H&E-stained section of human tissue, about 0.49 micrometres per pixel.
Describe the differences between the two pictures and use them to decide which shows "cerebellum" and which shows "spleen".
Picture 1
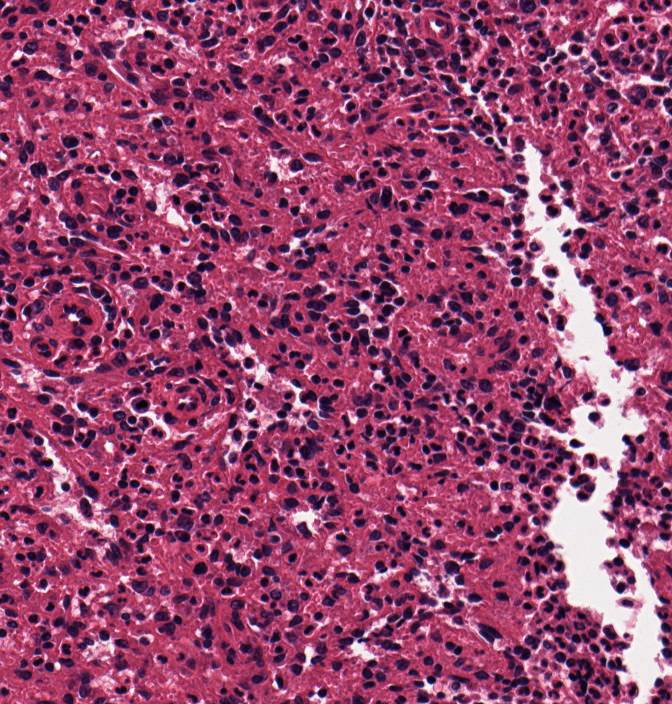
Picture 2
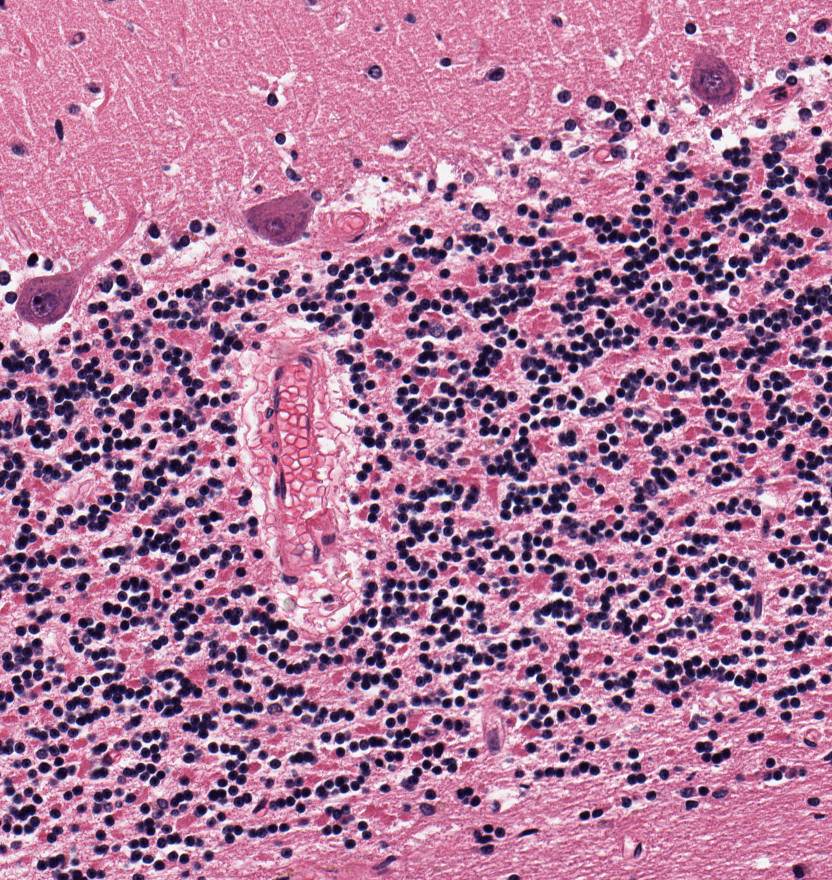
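Picture 1 is spleen, and picture 2 is cerebellum. First, layout: the spleen is densely cellular throughout, with no glandular or lobular arrangement, and on the left its cells form concentric whorls around small central lumina. The cerebellum has two layers, with three large Purkinje cells of abundant purplish cytoplasm in a single row along their boundary. Second, nuclei: the spleen's small round dark nuclei lie scattered among larger pink cells, whereas the cerebellum's lower layer is crowded with them, with almost no visible cytoplasm, around small pink cell-free islands.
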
